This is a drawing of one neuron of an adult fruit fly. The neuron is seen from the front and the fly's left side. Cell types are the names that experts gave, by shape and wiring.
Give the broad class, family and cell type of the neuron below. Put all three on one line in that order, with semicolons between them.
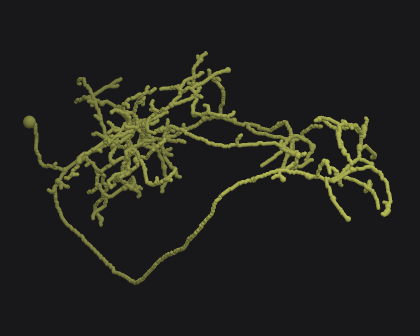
central-brain intrinsic neuron; hemilineage LHl2_dorsal; CB3357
